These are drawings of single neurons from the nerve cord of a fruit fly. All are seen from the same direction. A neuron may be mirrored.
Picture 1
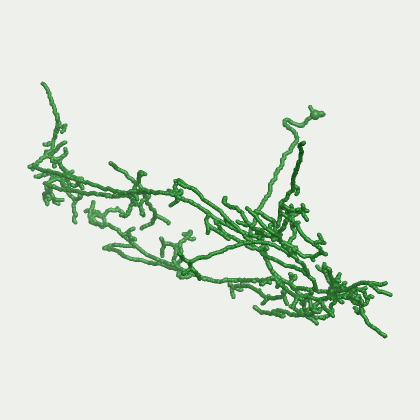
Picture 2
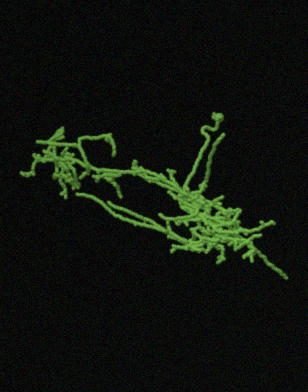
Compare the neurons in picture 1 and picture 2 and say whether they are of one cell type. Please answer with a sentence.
They are of the same cell type.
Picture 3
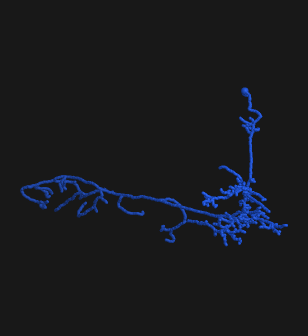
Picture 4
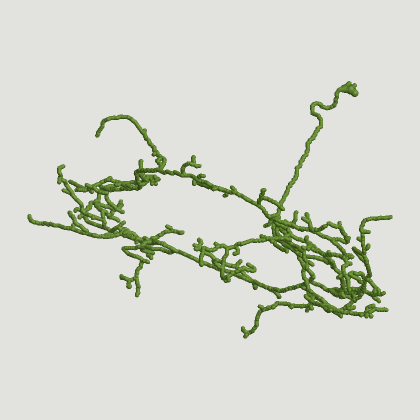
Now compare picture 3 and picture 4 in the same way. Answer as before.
They are of different cell types.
